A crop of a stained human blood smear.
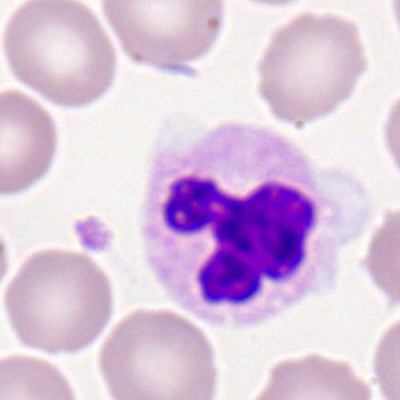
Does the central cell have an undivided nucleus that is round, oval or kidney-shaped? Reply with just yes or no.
No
